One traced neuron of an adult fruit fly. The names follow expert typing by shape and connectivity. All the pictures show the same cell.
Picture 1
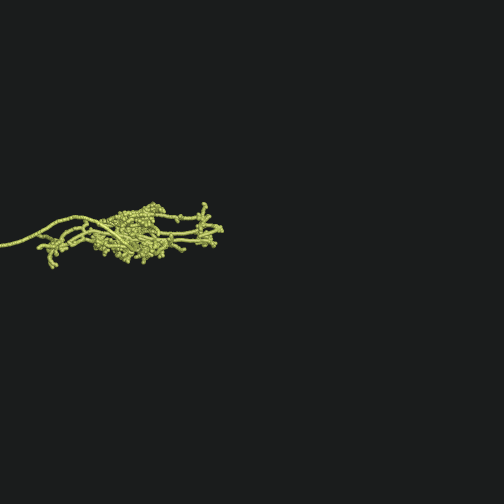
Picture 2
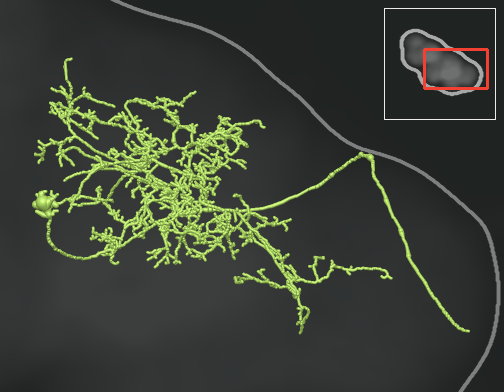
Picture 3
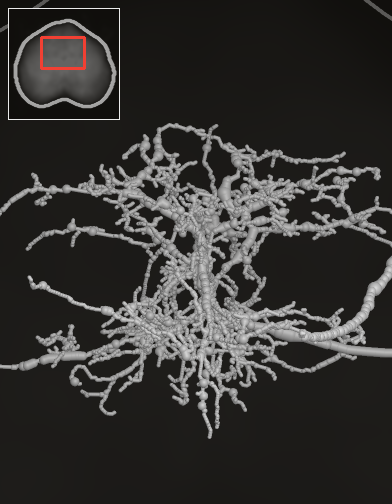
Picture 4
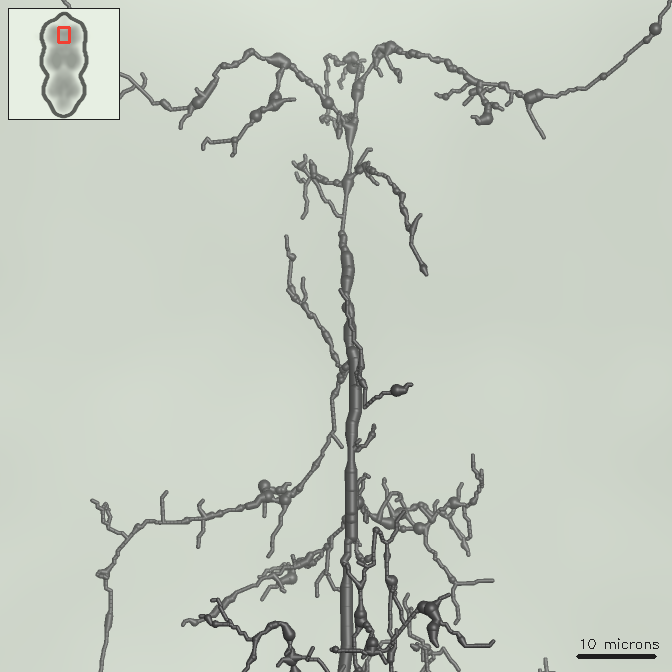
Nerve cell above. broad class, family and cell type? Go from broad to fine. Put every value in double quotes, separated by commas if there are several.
"ascending neuron", "hemilineage 19B", "AN19B019"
